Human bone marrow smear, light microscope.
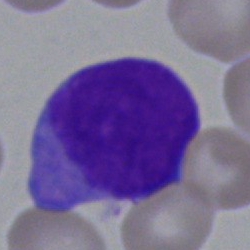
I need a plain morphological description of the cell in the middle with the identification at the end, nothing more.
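Most of the cell is taken up by the nucleus, leaving only a small amount of cytoplasm. That cytoplasm gathers mainly at the lower left side. The chromatin is finely textured and evenly stained dark purple. A slight blur in the image softens fine nuclear detail. The cell in the middle is a blast.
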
